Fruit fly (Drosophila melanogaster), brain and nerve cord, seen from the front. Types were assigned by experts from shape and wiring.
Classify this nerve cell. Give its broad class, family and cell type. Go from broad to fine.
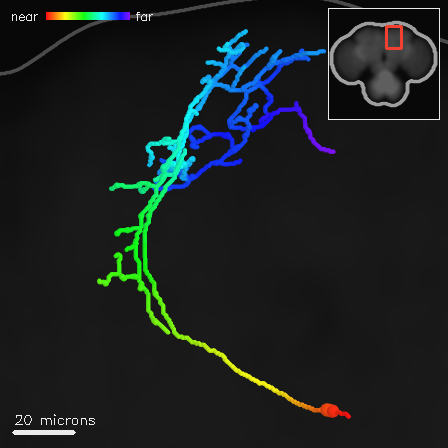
central-brain intrinsic neuron; hemilineage EBa1; CB4156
